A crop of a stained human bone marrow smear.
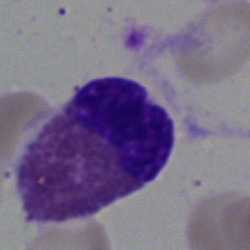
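Eosinophil; central cell, stained bone marrow smear. The nucleus is eccentric, displaced toward the upper right, with dark purple, coarsely clumped chromatin. Abundant violet-purple cytoplasm of fine, evenly granular texture occupies the lower left half of the cell.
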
